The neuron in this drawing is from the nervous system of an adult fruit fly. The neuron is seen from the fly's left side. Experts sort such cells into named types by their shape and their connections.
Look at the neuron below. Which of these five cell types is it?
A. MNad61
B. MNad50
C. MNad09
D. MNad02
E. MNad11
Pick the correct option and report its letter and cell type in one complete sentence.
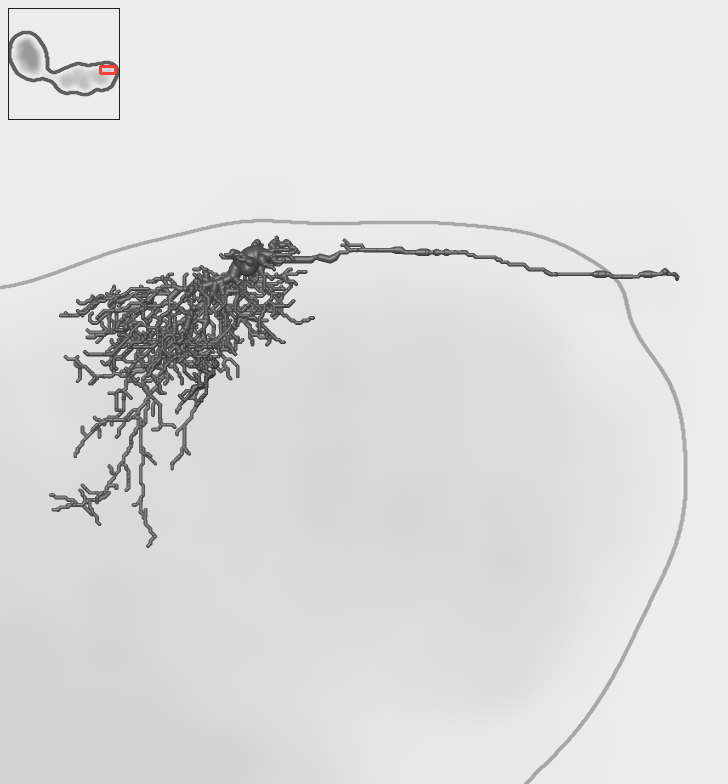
For cell type, option E, MNad11, applies to the neuron.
